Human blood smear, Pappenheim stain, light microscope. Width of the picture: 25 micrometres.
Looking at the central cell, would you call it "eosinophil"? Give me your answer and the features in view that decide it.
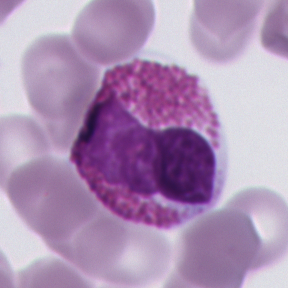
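Yes, eosinophil fits, and basophil is the one to check it against. Start with the nucleus: it has two lobes, with dense dark purple chromatin and no visible nucleoli.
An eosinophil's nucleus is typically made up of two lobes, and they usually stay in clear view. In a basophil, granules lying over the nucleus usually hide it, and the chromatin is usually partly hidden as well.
Since the lobes and chromatin can be seen here, that counts against basophil. Now the granules: the cytoplasm is packed with coarse, round, reddish-pink granules of fairly even size throughout.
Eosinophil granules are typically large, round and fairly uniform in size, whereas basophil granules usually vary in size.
Their evenness goes with eosinophil and away from basophil. Size does not help you here: the cell is about 14 micrometres across.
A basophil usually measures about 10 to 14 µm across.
The smooth, round to slightly oval outline decides nothing.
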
